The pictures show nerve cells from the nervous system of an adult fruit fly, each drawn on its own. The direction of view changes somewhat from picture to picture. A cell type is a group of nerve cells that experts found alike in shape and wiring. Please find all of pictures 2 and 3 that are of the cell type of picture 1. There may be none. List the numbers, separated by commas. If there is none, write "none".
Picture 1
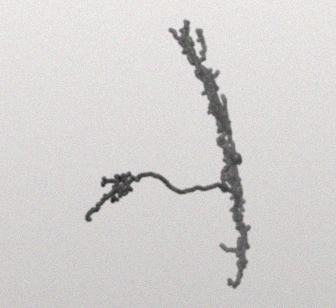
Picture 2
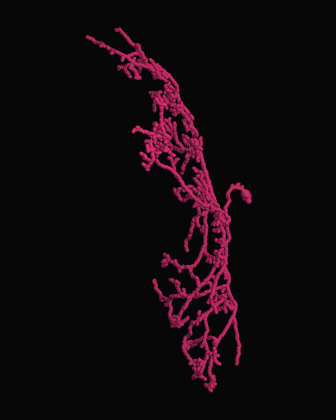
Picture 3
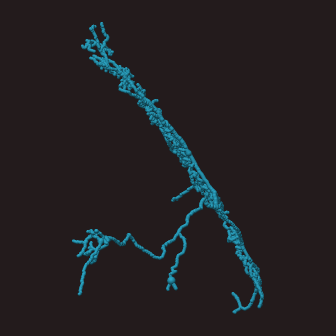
3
